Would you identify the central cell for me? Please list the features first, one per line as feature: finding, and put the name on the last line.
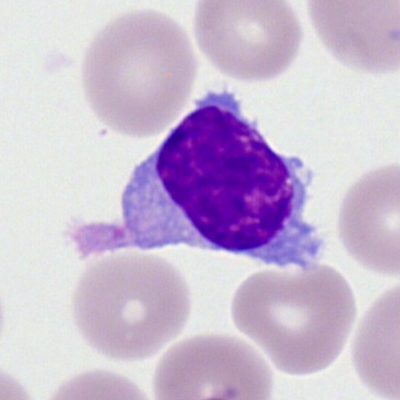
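Outline: irregular, roughly triangular
Edge: short ragged projections
Chromatin: dark, coarsely clumped, paler patches between
Cytoplasm: no distinct coarse granules
Name: lymphocyte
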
